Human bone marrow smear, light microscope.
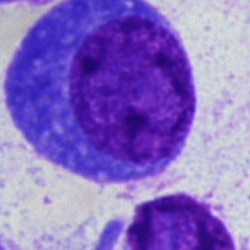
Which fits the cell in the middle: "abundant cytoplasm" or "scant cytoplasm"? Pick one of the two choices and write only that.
Abundant cytoplasm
